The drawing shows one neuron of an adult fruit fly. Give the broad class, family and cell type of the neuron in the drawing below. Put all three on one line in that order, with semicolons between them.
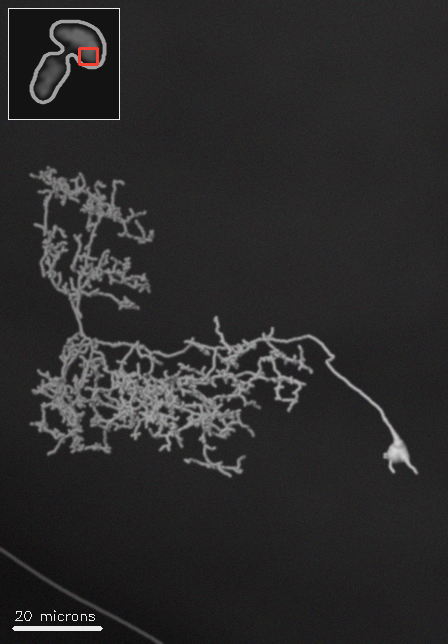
optic-lobe intrinsic neuron; TmY; TmY15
